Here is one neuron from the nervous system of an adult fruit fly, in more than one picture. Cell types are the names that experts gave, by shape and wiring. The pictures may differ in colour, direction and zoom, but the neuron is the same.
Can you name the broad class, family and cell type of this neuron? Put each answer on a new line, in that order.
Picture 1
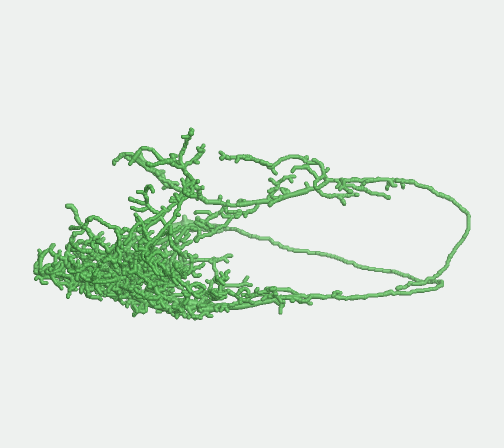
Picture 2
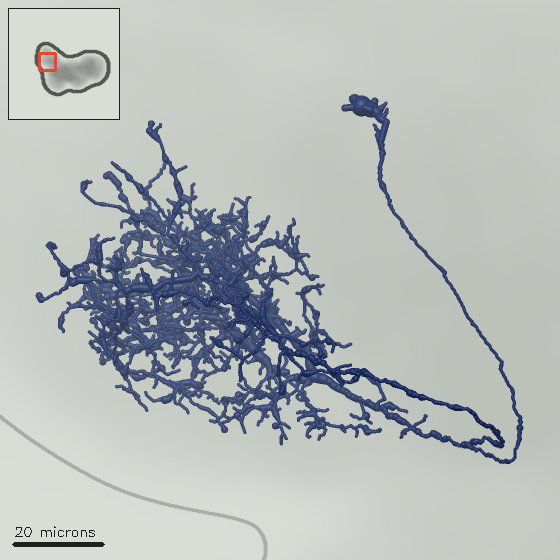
nerve-cord intrinsic neuron
hemilineage 12B
IN12B007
